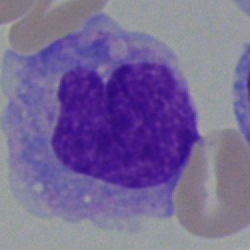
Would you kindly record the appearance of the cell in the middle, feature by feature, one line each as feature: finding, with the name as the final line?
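Nucleus: deep notch in upper edge
Cytoplasm: pale greyish-blue
Granules: fine, dust-like, pinkish-purple, scattered through cytoplasm
Vacuoles: a few, small, clear, in cytoplasm
Name: monocyte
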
